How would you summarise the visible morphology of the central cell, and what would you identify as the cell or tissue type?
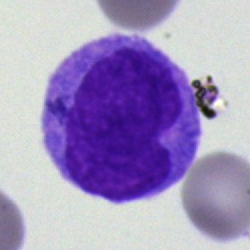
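The cell outline is round and smooth, with no projections. A nucleus with a shallow notch on its right side occupies most of the cell. Its chromatin is finely granular and evenly spread, lacking coarse dark clumps. A narrow purple-blue rim of cytoplasm encloses the nucleus. The cell is a blast.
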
